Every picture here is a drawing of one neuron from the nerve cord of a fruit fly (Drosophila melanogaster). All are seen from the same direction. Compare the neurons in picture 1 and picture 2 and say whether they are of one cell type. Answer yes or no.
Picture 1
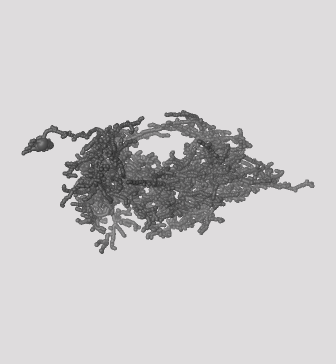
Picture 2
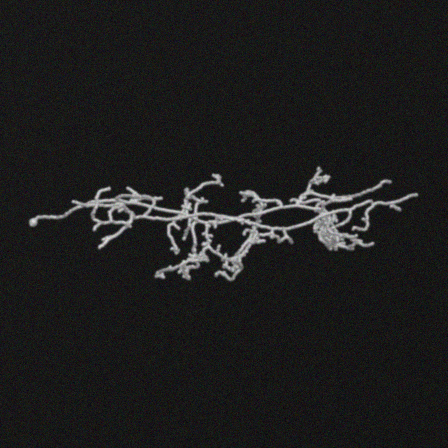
no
